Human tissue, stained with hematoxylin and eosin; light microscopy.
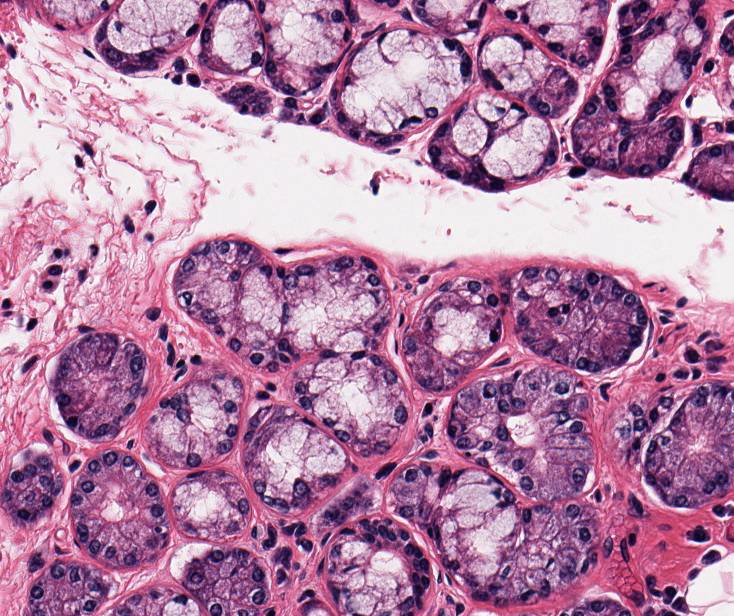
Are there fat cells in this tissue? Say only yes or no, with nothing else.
No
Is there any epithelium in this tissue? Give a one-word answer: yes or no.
Yes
